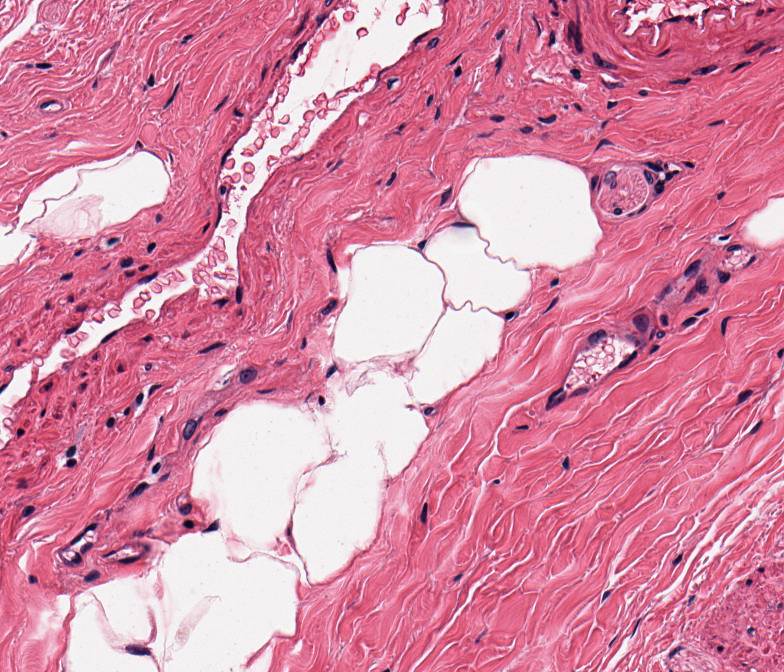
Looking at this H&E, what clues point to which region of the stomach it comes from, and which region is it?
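Dense connective tissue is the part shown. The stroma is dense, wavy, strongly eosinophilic collagen with few cells. Its fibroblast nuclei are small, dark and spindle-shaped.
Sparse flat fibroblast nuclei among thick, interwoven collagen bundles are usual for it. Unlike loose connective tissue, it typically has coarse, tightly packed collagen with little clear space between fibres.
Bundles run diagonally, lower left to upper right. A cluster of adipocytes with empty, clear cytoplasm lies at the centre.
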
